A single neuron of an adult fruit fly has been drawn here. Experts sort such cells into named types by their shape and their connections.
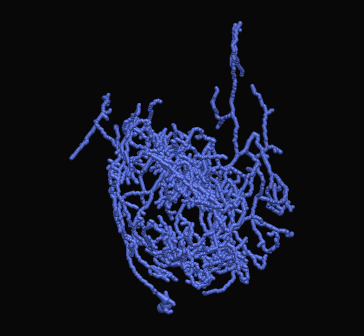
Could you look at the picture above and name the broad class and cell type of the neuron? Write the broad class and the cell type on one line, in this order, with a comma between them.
nerve-cord intrinsic neuron, INXXX231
